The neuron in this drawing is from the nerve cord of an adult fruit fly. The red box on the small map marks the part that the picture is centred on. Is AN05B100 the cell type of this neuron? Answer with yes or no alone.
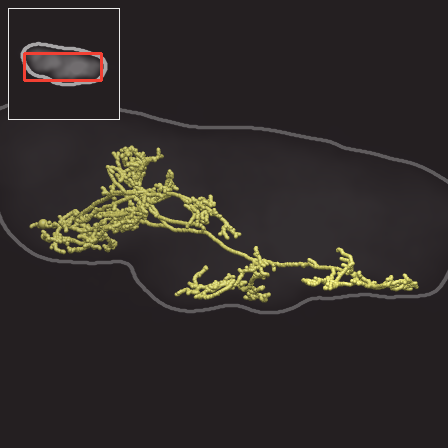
no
